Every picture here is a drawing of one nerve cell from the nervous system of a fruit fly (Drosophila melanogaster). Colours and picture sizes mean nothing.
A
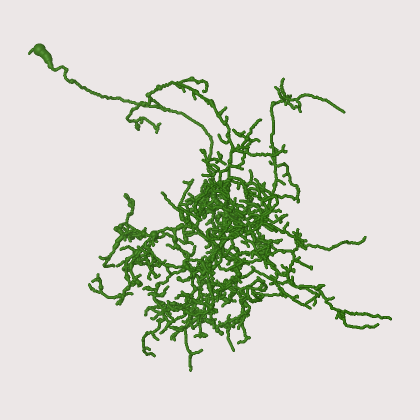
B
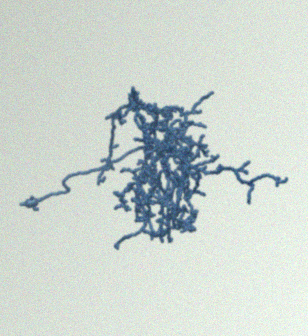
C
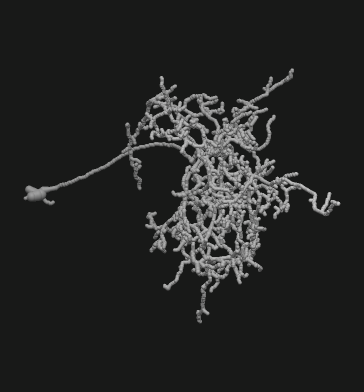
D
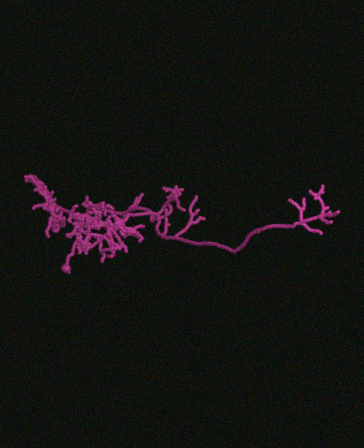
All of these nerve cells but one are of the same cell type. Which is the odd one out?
D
